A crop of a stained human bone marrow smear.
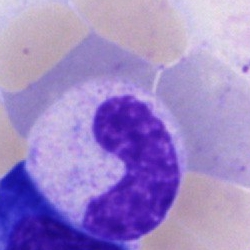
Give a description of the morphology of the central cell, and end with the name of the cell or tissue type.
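Bent into a C shape with its hollow side facing left, the nucleus lies against the right side of the cell. The cytoplasm is plentiful and pale lilac. Fine, scattered pinkish-violet granules lie within it. This is a band neutrophil.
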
